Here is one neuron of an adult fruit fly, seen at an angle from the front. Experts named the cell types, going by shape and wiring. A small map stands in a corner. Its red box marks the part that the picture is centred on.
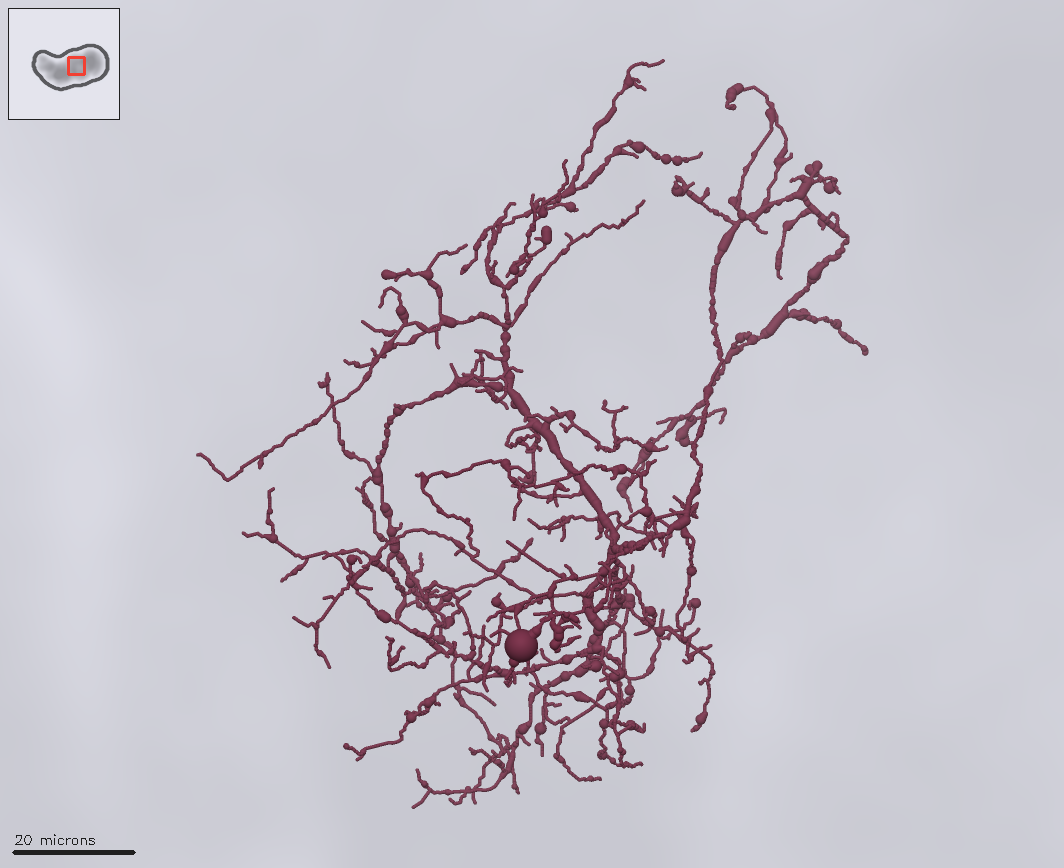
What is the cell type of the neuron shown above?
aSP10B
